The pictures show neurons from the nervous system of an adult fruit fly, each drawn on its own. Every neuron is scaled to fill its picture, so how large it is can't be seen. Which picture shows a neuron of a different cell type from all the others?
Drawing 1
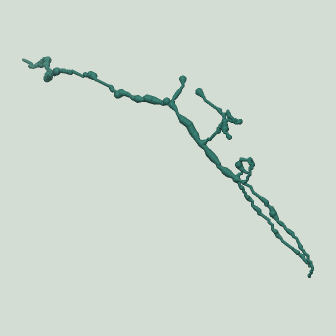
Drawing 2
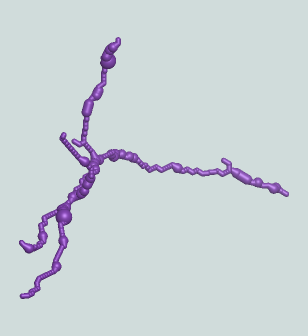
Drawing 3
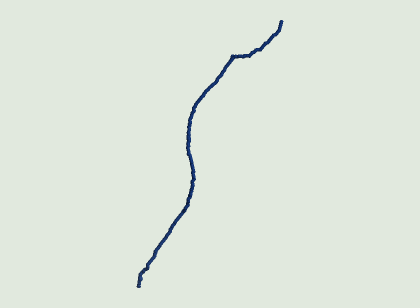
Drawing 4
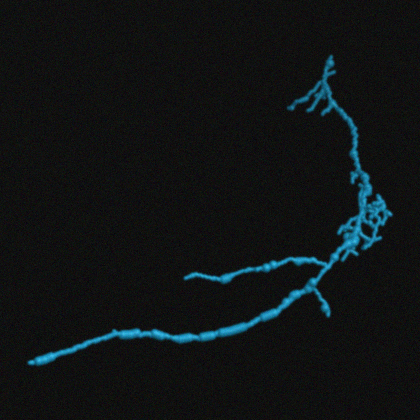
4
